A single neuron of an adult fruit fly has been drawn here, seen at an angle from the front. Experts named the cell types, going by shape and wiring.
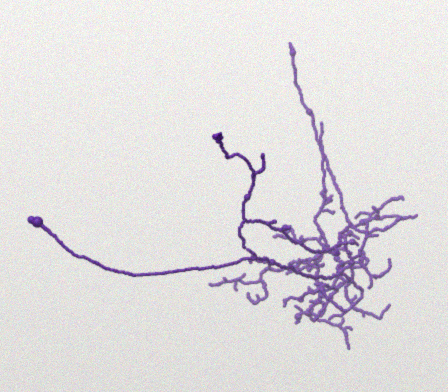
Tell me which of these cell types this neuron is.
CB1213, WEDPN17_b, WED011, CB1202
CB1213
